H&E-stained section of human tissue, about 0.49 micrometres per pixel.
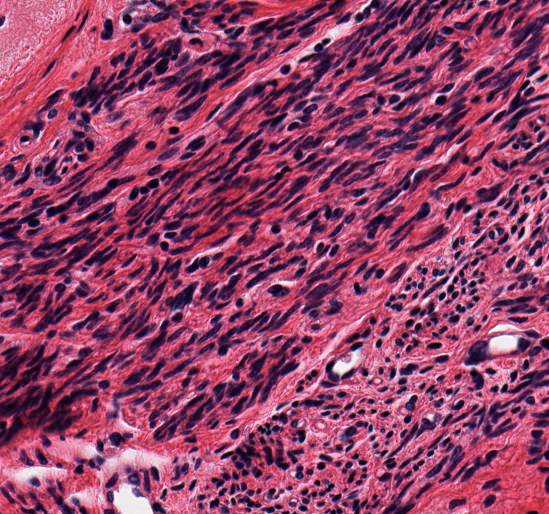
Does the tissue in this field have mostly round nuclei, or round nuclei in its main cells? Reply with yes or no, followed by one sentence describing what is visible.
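No. The spindle cells have elongated, dark-staining nuclei.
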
